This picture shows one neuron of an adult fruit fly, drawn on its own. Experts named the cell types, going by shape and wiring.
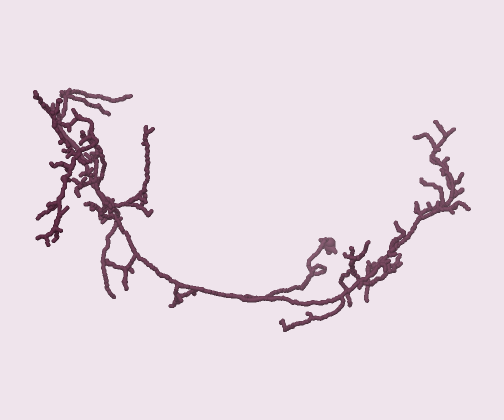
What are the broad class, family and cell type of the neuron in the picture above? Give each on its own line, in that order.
nerve-cord intrinsic neuron
hemilineage 12B
IN12B047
